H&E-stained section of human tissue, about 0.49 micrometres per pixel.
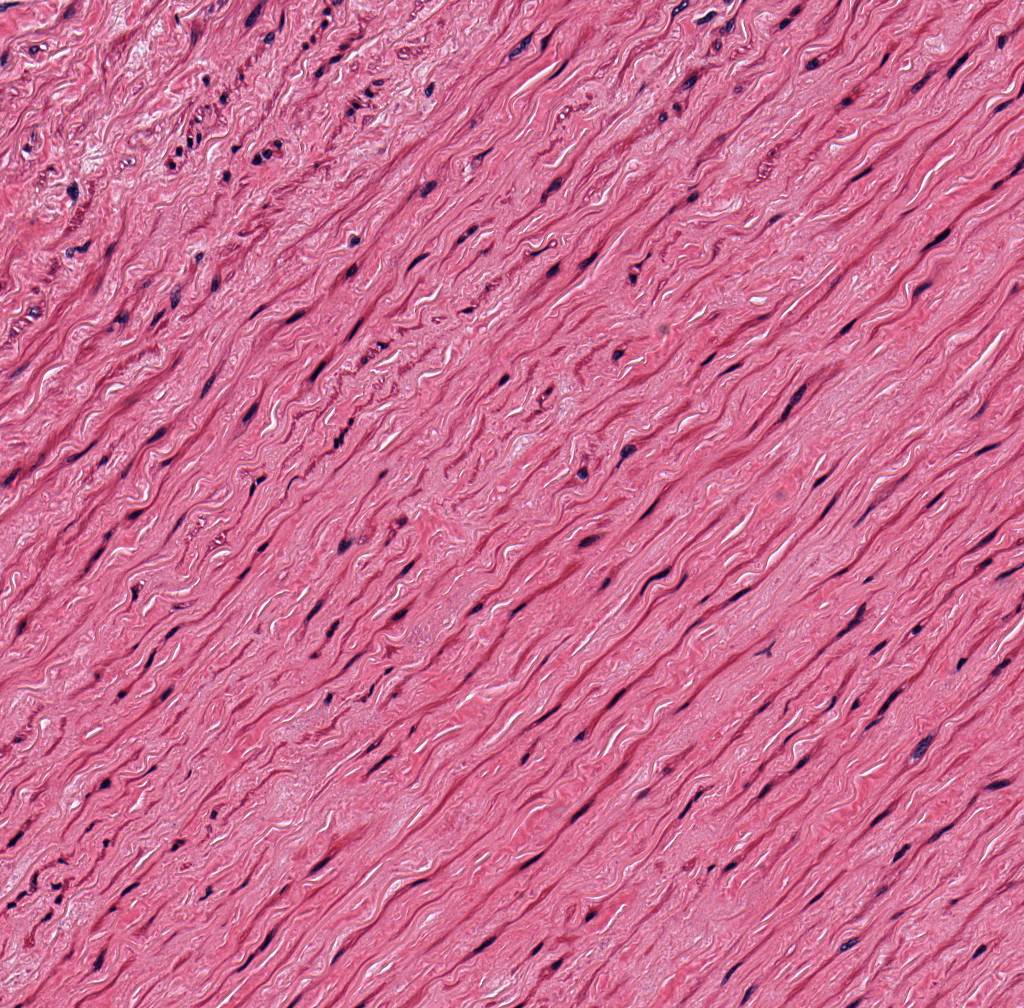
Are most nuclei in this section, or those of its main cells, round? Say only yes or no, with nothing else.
No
